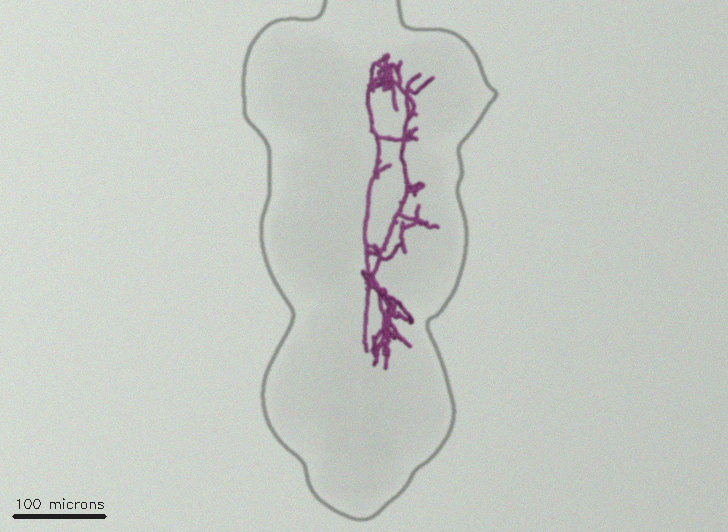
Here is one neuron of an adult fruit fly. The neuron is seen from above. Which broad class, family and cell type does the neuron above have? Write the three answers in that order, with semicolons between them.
nerve-cord intrinsic neuron; hemilineage 17A; IN17A053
